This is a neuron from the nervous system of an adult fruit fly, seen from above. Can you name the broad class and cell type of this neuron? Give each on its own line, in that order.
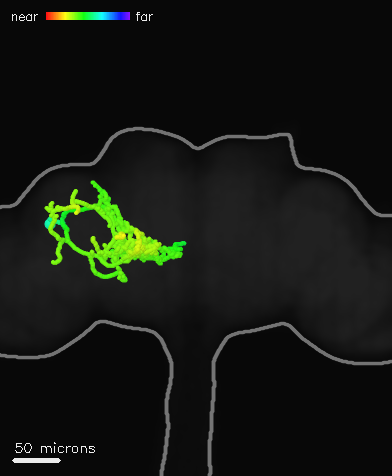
central-brain intrinsic neuron
CL108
